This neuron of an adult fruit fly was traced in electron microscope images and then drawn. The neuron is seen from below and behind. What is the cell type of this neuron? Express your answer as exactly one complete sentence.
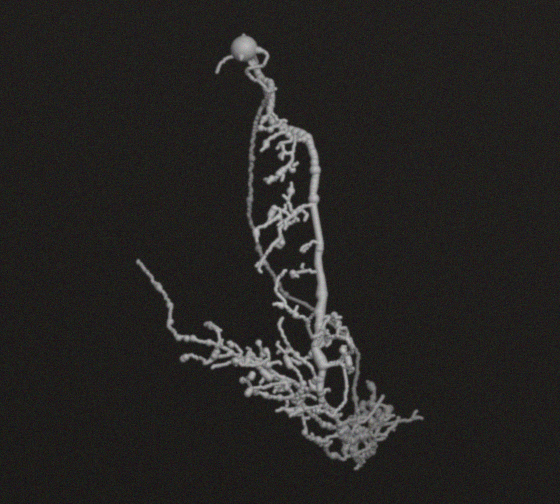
Under cell type classification, the neuron is WED181.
